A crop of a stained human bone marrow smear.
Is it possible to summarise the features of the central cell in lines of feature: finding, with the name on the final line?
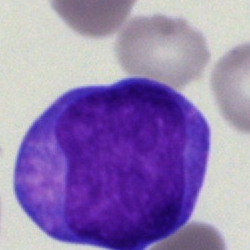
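Nucleus: fills most of the cell
Nuclear outline: shallow indentation on the left side
Cytoplasm: stains deep blue
Cytoplasmic rim: widest on the left side of the nucleus
Name: blast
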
